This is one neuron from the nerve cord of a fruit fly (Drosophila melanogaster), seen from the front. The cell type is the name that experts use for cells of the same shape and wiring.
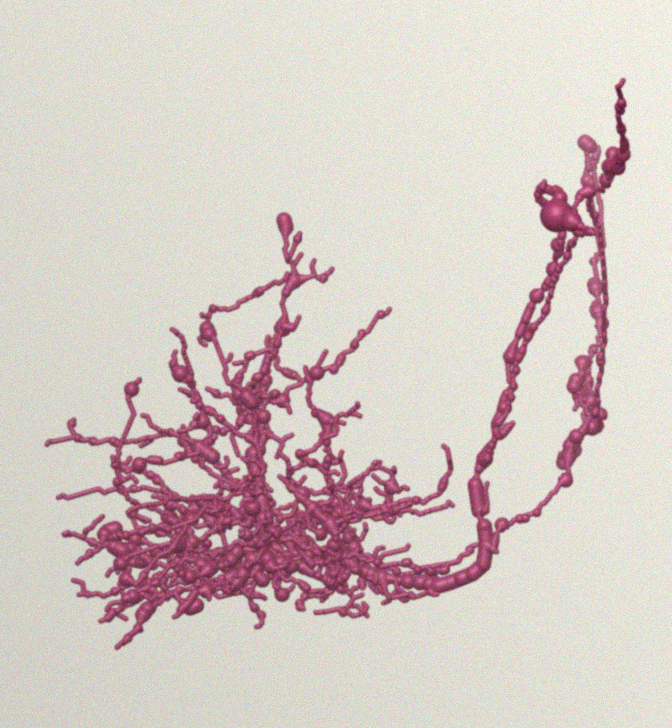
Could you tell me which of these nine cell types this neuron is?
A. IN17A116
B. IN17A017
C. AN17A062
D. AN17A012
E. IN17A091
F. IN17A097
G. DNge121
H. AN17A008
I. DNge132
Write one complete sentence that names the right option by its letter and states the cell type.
Given as option C, AN17A062 is the cell type for the neuron.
